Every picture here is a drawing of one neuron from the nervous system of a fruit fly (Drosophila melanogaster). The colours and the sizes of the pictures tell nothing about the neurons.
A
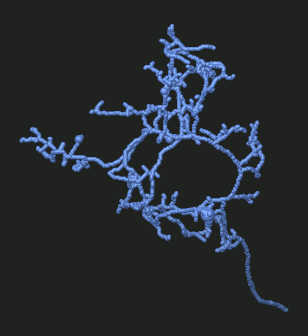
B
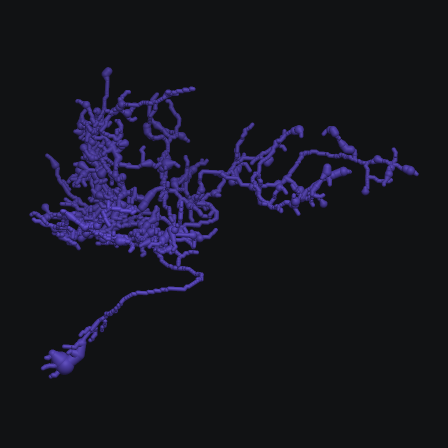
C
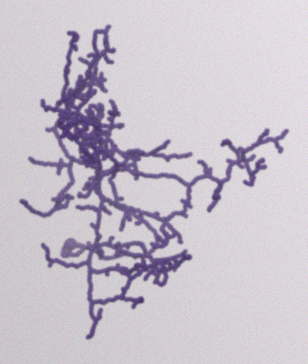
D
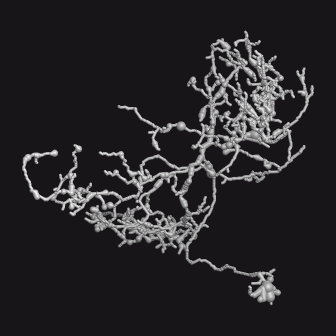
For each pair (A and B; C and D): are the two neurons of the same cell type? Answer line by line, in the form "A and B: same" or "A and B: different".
A and B: different
C and D: same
